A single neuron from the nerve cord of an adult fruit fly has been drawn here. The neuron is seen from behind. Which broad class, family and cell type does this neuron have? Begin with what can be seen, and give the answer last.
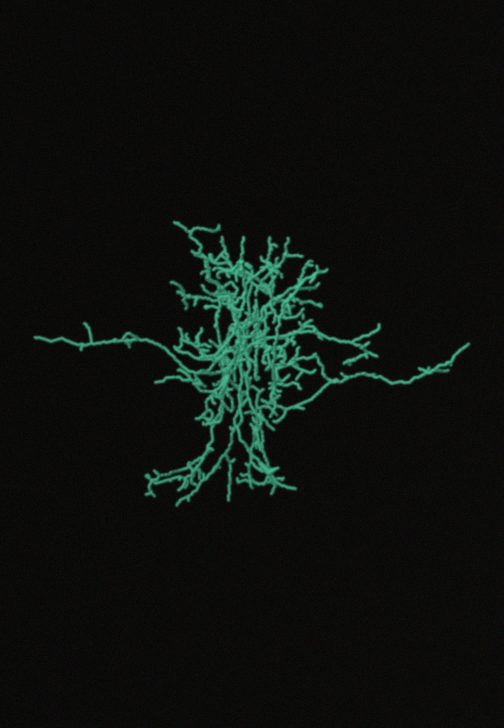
Dozens of branch ends can be seen. As drawn here it is wider than it is tall. Its broad class is nerve-cord intrinsic neuron. The family is hemilineage 00A. Its cell type is IN00A048.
